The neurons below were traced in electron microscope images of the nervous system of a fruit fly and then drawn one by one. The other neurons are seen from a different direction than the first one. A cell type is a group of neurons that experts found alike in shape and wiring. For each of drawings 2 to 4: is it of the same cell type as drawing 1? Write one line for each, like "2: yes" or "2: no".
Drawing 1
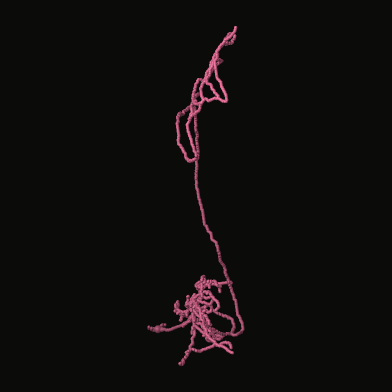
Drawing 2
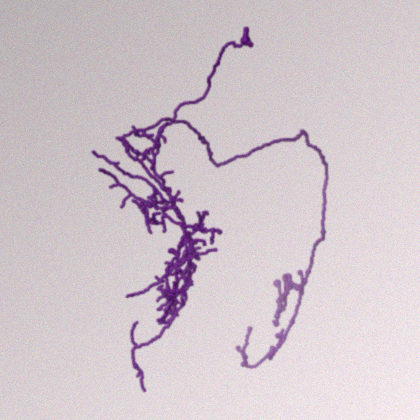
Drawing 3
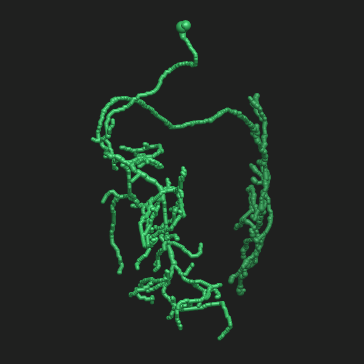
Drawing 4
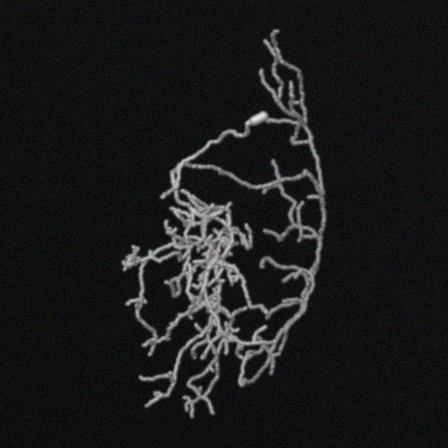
2: yes
3: no
4: no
